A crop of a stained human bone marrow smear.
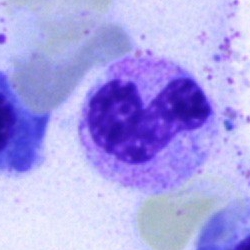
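Band neutrophil: look first at the nucleus, indented into a kidney shape with its notch on the upper side. The chromatin is dark purple and coarsely clumped. Fine pink-violet granules are spread through the pale pinkish-lilac cytoplasm.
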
